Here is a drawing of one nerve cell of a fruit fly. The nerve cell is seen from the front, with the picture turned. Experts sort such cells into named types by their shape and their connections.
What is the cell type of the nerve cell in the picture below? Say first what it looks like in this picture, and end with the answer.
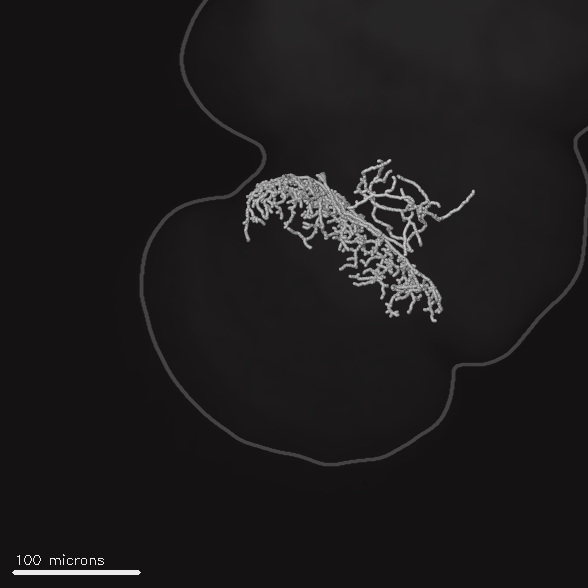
By the scale bar it is about 190 microns wide in this view. In this view it is wider than it is tall. It is a visual projection neuron. The cell type is LoVP49.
